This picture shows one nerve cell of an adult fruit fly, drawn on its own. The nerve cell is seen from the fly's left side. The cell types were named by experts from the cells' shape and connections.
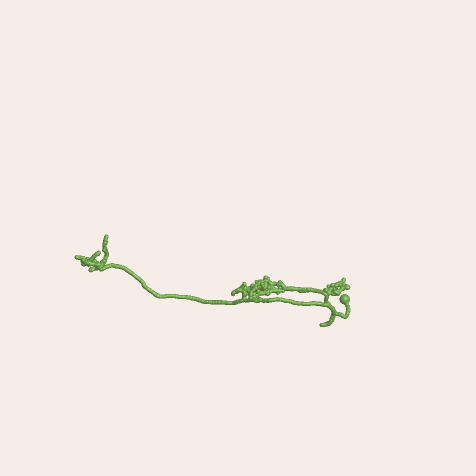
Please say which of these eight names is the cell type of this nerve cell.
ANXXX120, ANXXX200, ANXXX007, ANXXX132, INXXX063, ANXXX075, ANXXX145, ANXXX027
ANXXX200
